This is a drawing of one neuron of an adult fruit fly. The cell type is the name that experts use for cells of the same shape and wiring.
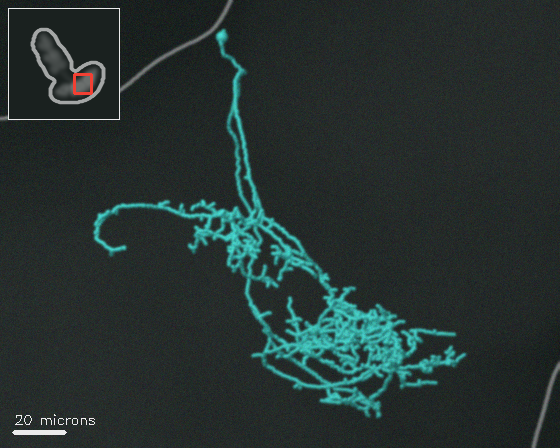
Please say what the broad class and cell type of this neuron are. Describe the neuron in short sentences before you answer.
Its cell body lies at the top of the picture. From top to bottom in the picture it spans about 150 microns. Dozens of branch ends can be seen. It is a central-brain intrinsic neuron. Its cell type is LAL204.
